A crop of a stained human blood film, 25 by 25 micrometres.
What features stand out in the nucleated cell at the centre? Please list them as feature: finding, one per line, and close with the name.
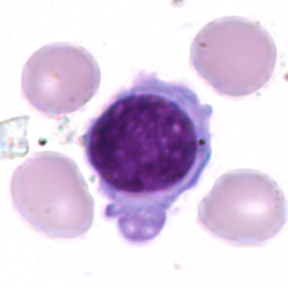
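Outline: irregular, I see small knob-like bulges along the edge
Bottom: a rounded bulge of cytoplasm protrudes here
Nucleus: round, no indentation, no lobes
Granules: none I can see in the cytoplasm
Name: plasma cell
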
